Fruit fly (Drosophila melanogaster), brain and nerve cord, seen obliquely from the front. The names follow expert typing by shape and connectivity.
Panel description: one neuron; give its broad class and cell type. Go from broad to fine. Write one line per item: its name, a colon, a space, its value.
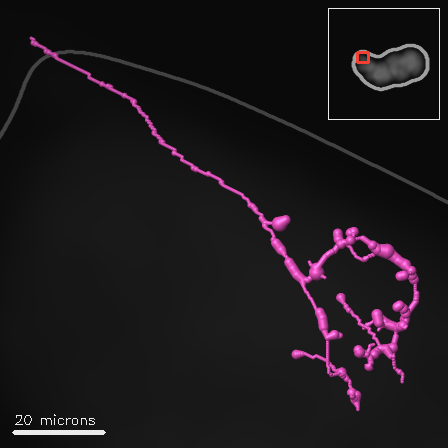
broad class: sensory neuron entering the nerve cord
cell type: SNxx15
